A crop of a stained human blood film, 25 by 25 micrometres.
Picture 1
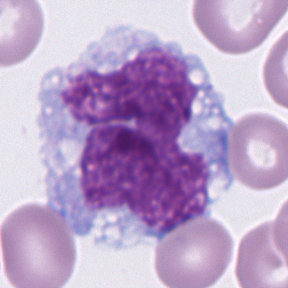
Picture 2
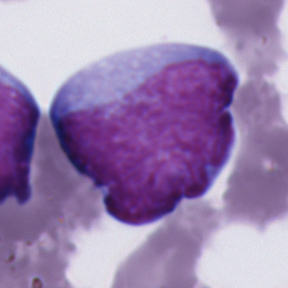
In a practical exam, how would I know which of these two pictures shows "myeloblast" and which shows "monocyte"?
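Identification: picture 1 is the monocyte, picture 2 the myeloblast. Cytoplasm amount: in picture 1, pale greyish-blue cytoplasm forms a broad rim around the nucleus; in picture 2 the nucleus fills most of the cell and the cytoplasm is a pale blue crescent along the upper edge.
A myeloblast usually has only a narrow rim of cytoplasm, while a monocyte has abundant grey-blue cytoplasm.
Nucleus shape: in picture 1 it is folded, crossed roughly horizontally by a pale cleft; in picture 2 its lower and right border is irregular, with small bulges and notches.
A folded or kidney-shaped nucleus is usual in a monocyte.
Nucleoli: none can be seen in picture 1.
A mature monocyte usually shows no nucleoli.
Vacuoles: picture 1 has many small clear vacuoles in its cytoplasm, picture 2 none.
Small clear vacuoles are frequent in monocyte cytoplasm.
Granules: the cytoplasm in picture 1 is not filled with large coloured granules, and picture 2 shows no granules at all.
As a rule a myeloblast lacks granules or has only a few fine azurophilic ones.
Outline: the cell in picture 1 is irregular and ruffled.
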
